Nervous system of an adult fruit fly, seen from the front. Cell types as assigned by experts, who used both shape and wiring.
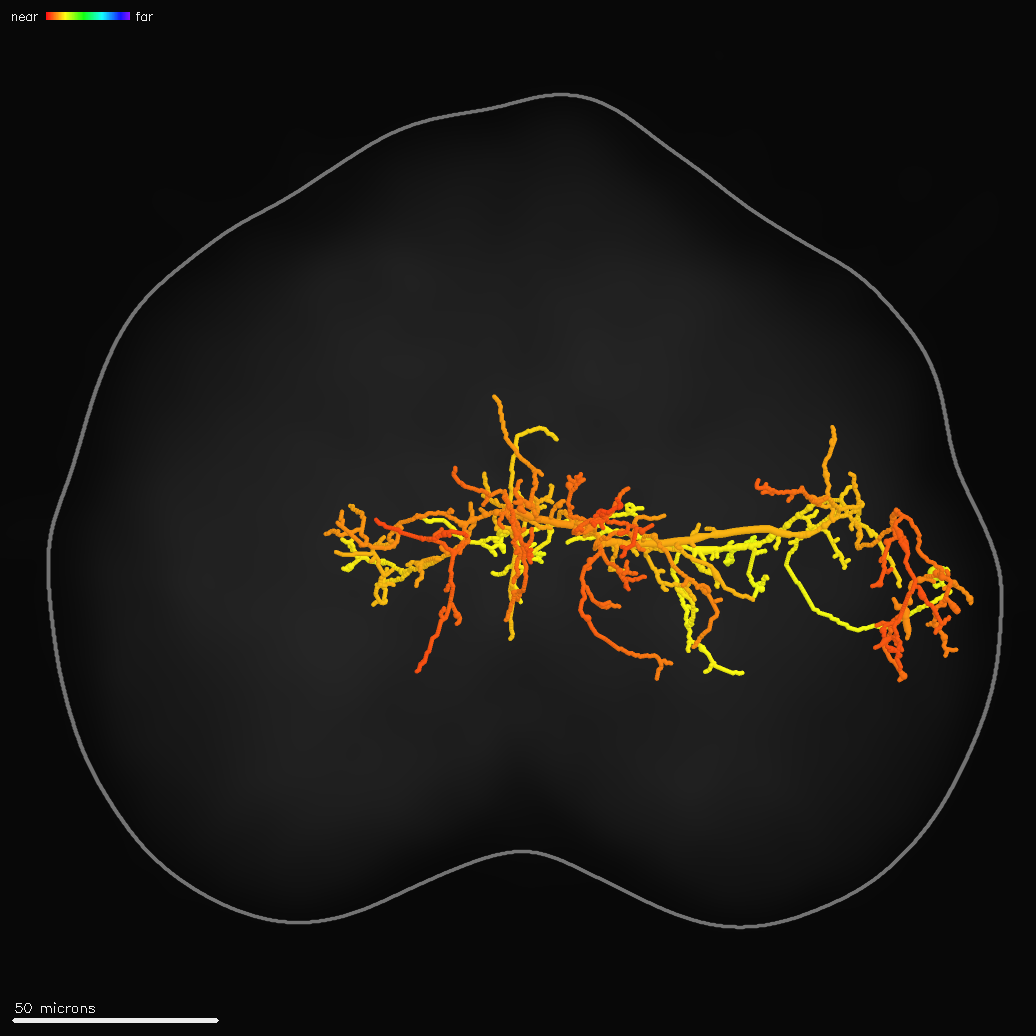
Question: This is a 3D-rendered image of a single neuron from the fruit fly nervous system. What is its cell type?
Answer: IN03A028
